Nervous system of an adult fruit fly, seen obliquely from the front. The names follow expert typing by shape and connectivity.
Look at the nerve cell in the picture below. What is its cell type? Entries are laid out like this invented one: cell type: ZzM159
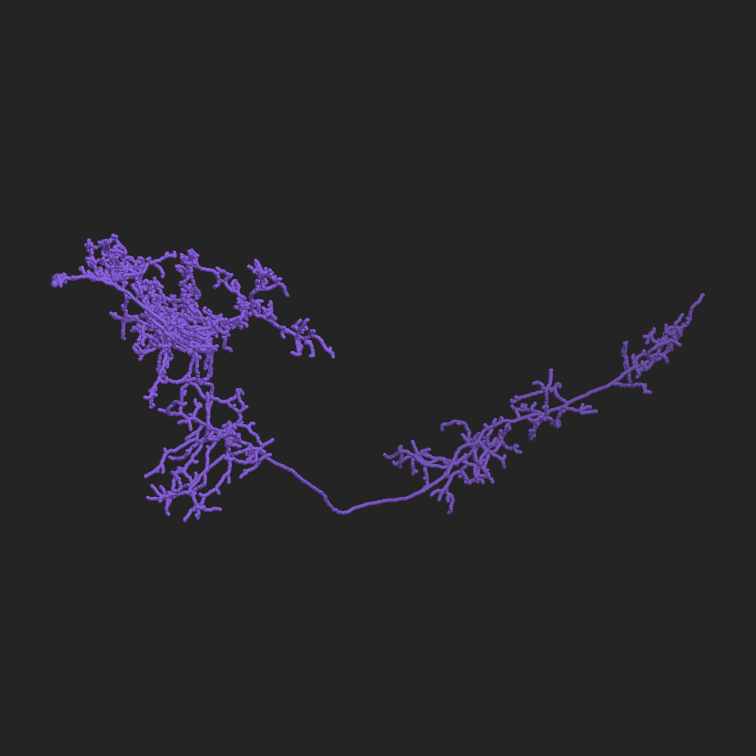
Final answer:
cell type: aSP22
